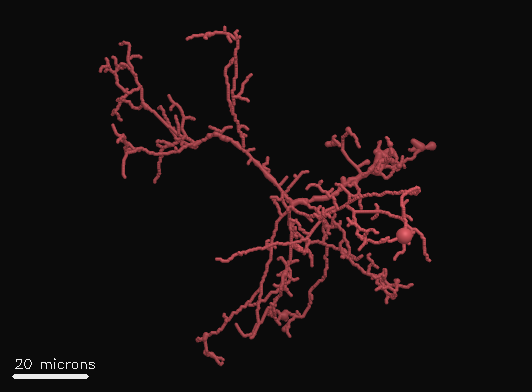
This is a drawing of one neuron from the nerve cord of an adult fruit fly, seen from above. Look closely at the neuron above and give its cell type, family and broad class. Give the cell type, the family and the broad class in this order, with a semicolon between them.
IN19A124; hemilineage 19A; nerve-cord intrinsic neuron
